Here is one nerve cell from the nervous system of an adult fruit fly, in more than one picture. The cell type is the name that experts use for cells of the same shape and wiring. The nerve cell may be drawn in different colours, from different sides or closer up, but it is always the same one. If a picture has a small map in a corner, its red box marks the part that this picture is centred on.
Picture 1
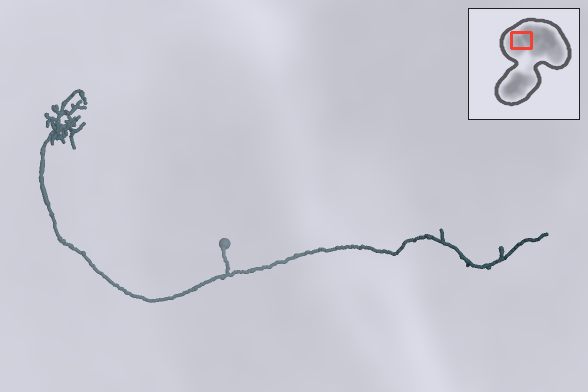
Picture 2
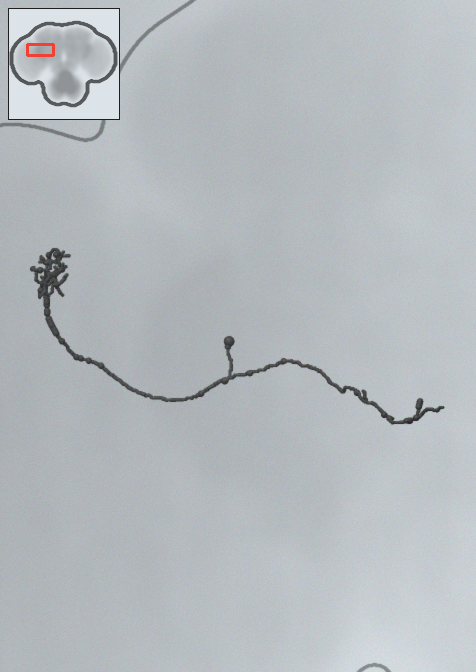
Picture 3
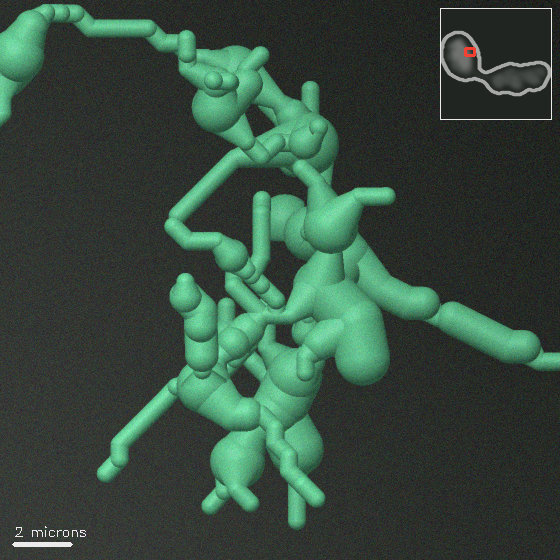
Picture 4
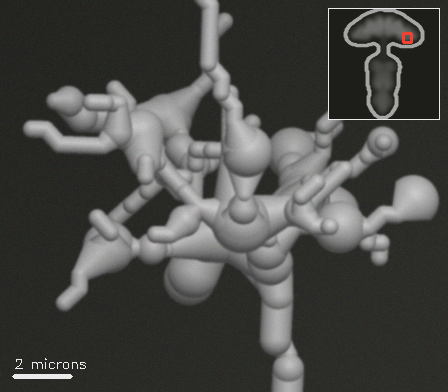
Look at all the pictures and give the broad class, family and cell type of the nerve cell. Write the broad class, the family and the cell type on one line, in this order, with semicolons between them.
visual projection neuron; LPC; LPC1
